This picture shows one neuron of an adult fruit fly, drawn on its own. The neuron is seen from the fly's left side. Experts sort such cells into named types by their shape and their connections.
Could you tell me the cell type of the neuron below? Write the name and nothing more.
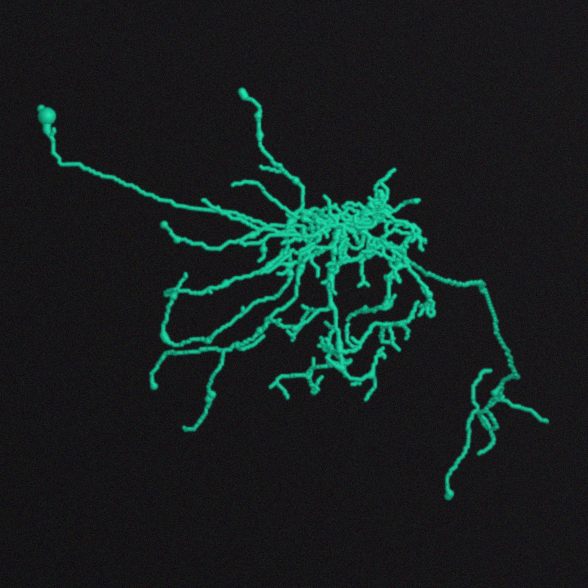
PVLP064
